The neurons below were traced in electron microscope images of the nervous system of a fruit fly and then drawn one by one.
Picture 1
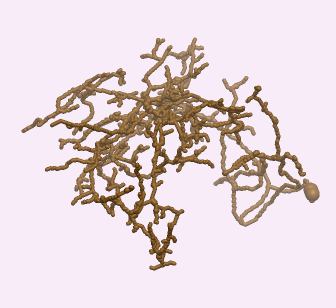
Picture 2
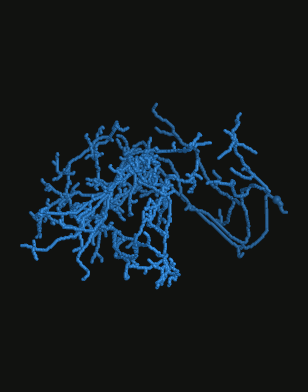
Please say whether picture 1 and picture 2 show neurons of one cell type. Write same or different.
same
